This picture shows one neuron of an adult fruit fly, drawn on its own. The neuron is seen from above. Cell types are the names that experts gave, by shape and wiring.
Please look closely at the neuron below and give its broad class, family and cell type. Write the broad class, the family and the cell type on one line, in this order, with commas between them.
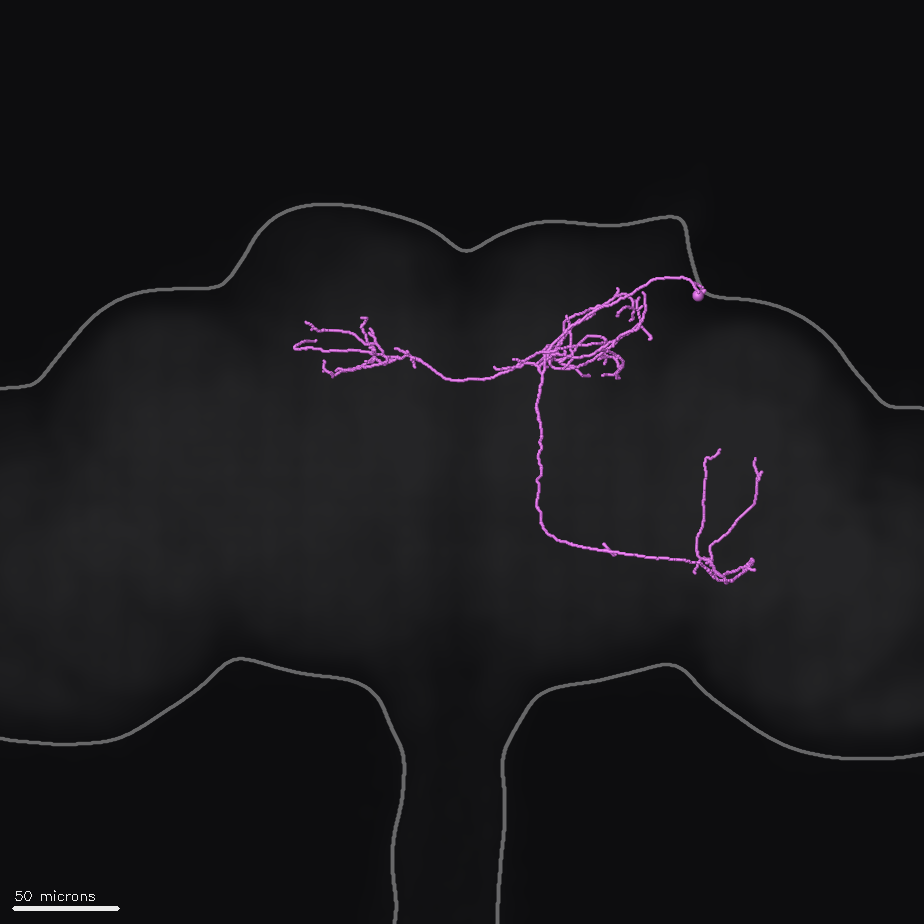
central-brain intrinsic neuron, hemilineage ALl1_ventral, M_lPNm11A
